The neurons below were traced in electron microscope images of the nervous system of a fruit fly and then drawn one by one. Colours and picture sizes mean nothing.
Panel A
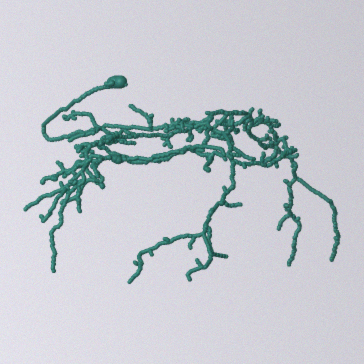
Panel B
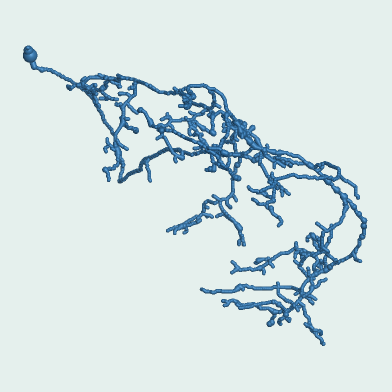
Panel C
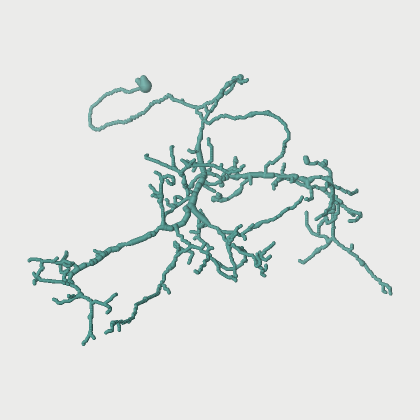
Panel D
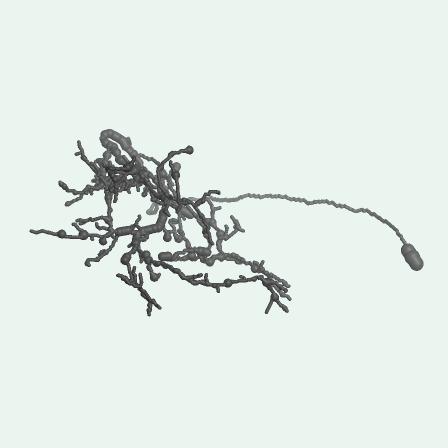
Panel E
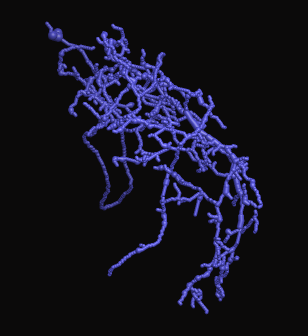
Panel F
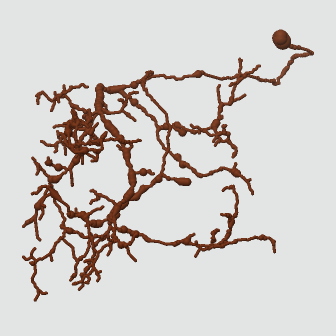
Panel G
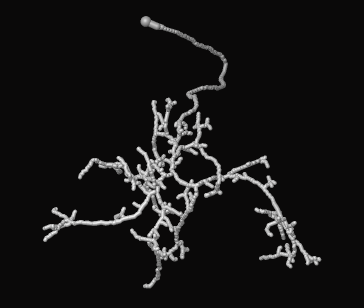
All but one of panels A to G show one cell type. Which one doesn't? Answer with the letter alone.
A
